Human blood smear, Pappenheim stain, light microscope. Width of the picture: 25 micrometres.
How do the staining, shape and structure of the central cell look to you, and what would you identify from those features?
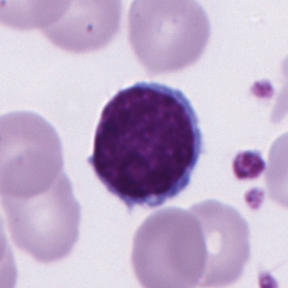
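Looking first at the cytoplasm, I see only a narrow rim around the nucleus. I can find no granules in it, and no vacuoles either. The cell border looks slightly ragged, with small cytoplasmic tufts along the lower right edge. So this is a typical lymphocyte.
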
